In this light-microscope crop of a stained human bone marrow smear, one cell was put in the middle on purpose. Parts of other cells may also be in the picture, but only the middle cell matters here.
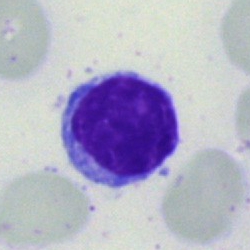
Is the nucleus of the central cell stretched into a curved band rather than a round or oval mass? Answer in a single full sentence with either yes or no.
No, the shape of the nucleus is one compact round or oval mass.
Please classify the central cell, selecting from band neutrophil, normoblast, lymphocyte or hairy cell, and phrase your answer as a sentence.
This crop is built around a lymphocyte at its centre.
